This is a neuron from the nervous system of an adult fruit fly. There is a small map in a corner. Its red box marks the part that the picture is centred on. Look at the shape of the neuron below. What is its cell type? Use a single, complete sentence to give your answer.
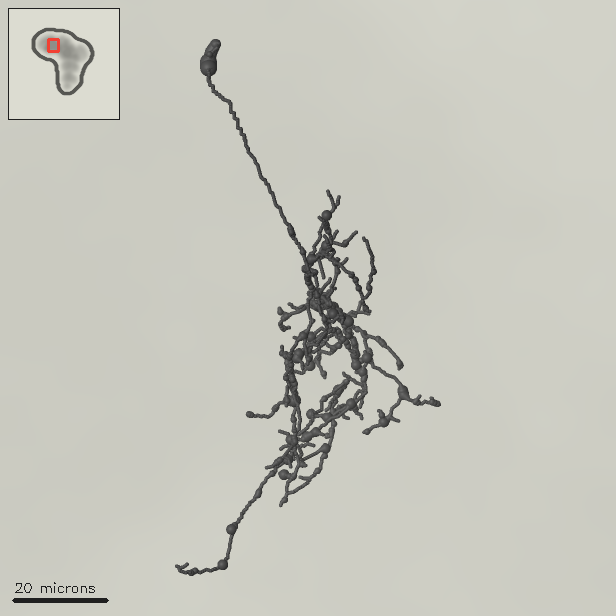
The neuron is categorized under cell type CRE055.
